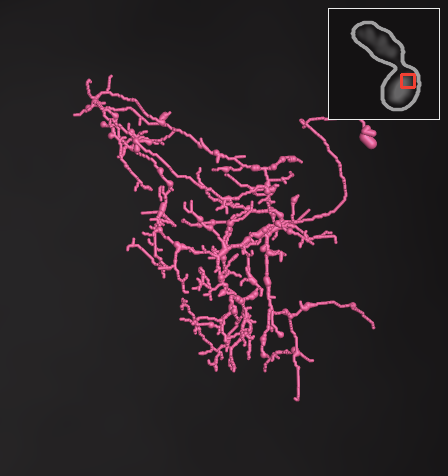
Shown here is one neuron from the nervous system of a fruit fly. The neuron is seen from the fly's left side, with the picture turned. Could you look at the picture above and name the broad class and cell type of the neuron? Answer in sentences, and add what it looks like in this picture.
It is a central-brain intrinsic neuron. The cell type is GNG341. The cell body can be seen at the upper right of the picture. As drawn here it is about as wide as it is tall.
